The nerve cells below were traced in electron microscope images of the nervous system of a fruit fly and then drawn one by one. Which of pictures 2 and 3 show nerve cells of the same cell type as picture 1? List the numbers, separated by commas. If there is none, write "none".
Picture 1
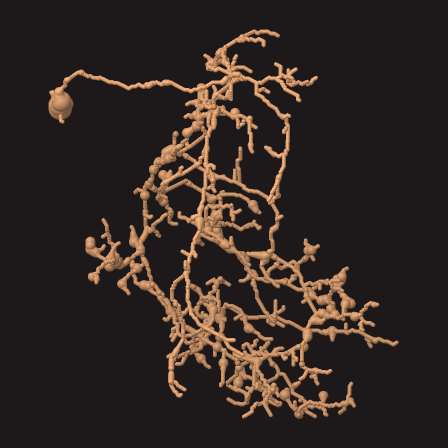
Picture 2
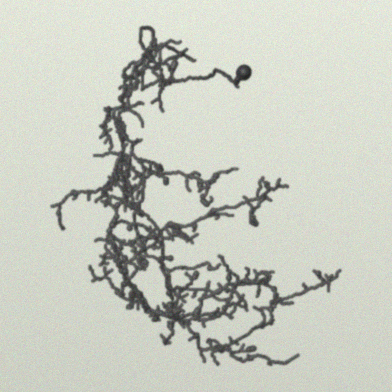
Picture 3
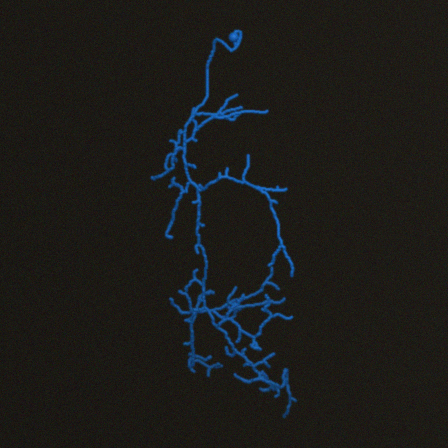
2, 3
